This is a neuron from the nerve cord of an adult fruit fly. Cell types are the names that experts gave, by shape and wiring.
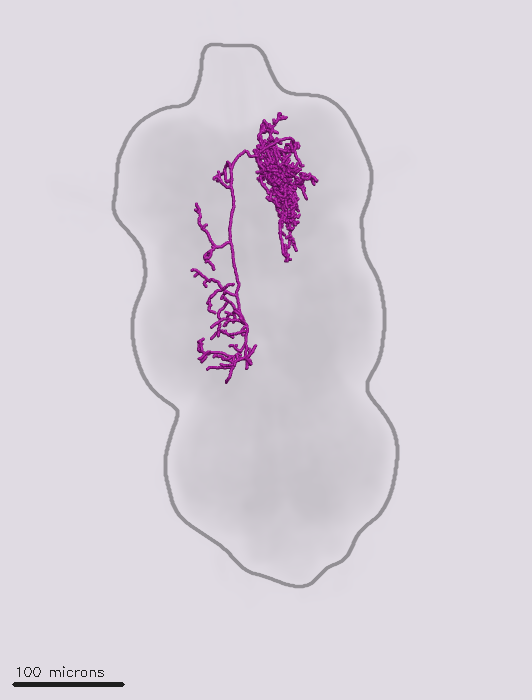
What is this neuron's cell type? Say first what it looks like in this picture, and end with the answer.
From top to bottom in the picture it spans about 250 microns. In this view it is taller than it is wide. This is a nerve-cord intrinsic neuron. Its cell type is IN14B007.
